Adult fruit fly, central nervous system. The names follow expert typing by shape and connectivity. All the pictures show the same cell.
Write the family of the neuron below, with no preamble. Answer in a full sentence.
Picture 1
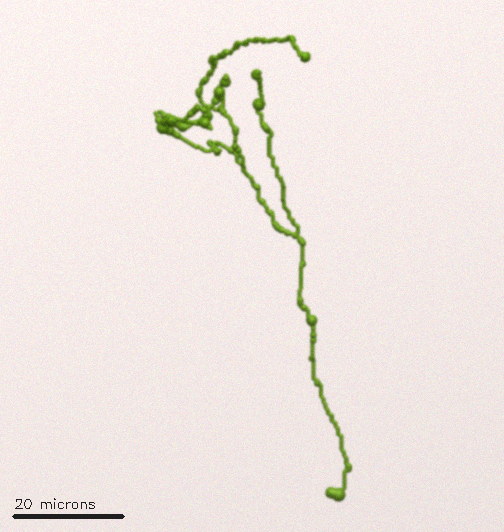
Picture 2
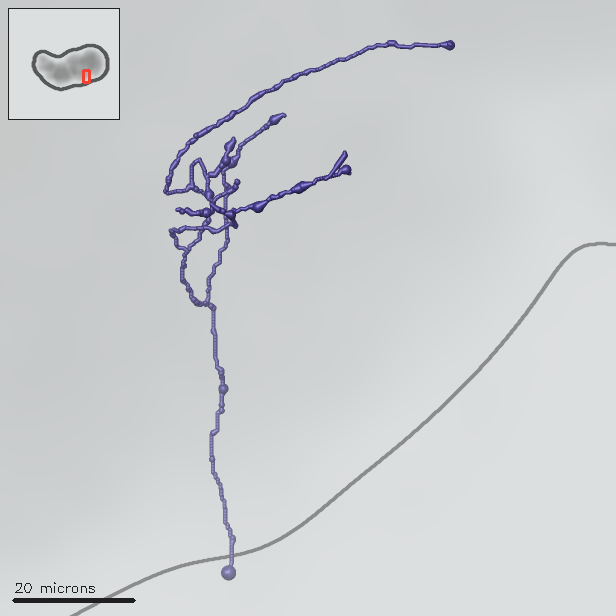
The family is class gustatory.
